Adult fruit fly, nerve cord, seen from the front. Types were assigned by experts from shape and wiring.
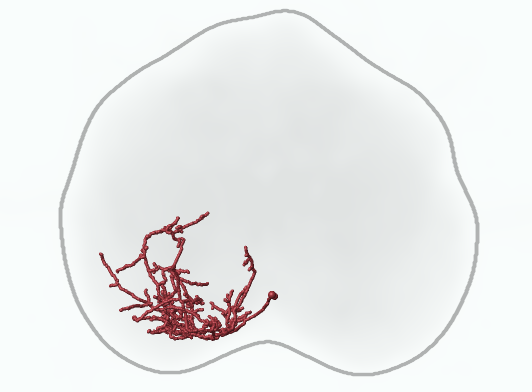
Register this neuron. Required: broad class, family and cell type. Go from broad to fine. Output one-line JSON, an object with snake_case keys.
{"broad_class": "nerve-cord intrinsic neuron", "family": "hemilineage 13B", "cell_type": "IN13B029"}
